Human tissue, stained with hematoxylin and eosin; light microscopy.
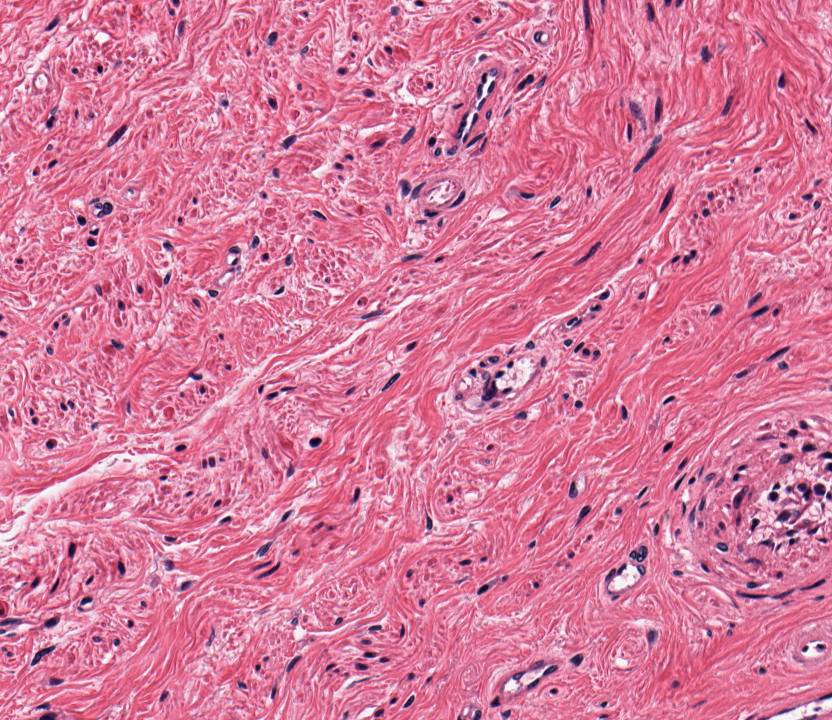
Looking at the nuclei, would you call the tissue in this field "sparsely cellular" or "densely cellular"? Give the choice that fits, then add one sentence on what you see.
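Sparsely cellular. Nuclei are sparse, dark and mostly slender spindle shapes scattered singly between the fibres.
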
